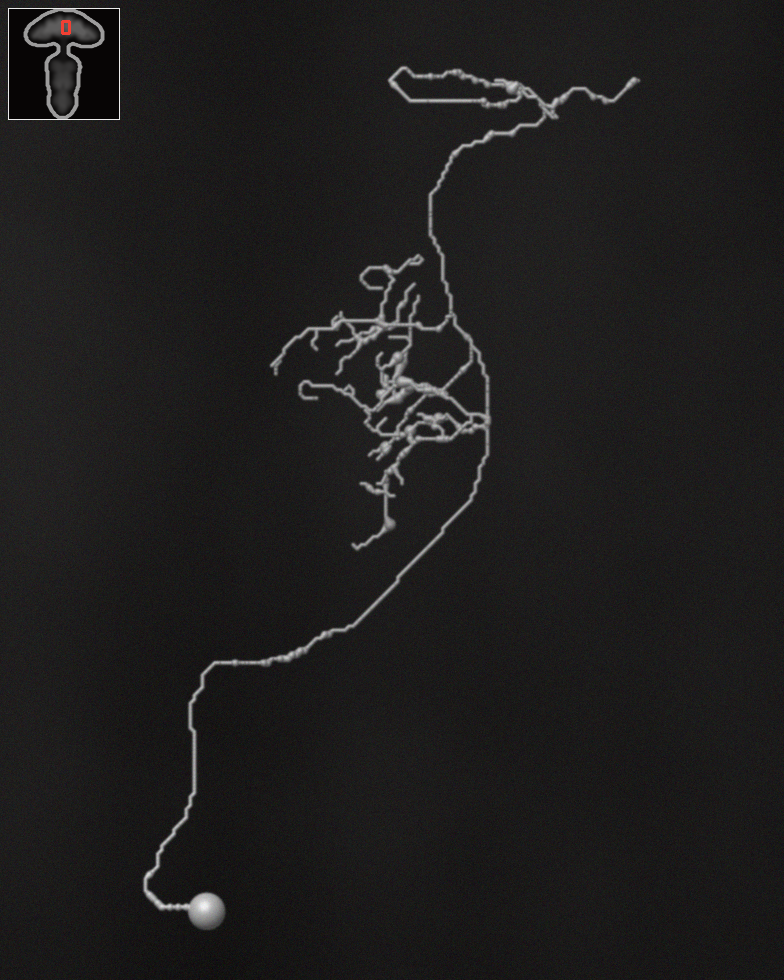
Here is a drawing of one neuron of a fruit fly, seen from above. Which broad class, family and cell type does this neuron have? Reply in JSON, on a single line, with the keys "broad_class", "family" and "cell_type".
{"broad_class": "central-brain intrinsic neuron", "family": "class CX", "cell_type": "FC1E"}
